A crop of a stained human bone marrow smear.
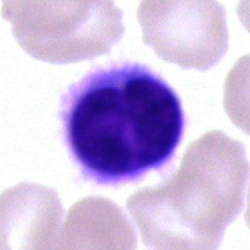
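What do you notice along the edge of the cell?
Fine short projections fringe it.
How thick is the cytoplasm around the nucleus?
Only a thin rim, since the nucleus fills most of the cell and has a notch at its top edge.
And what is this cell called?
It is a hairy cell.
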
